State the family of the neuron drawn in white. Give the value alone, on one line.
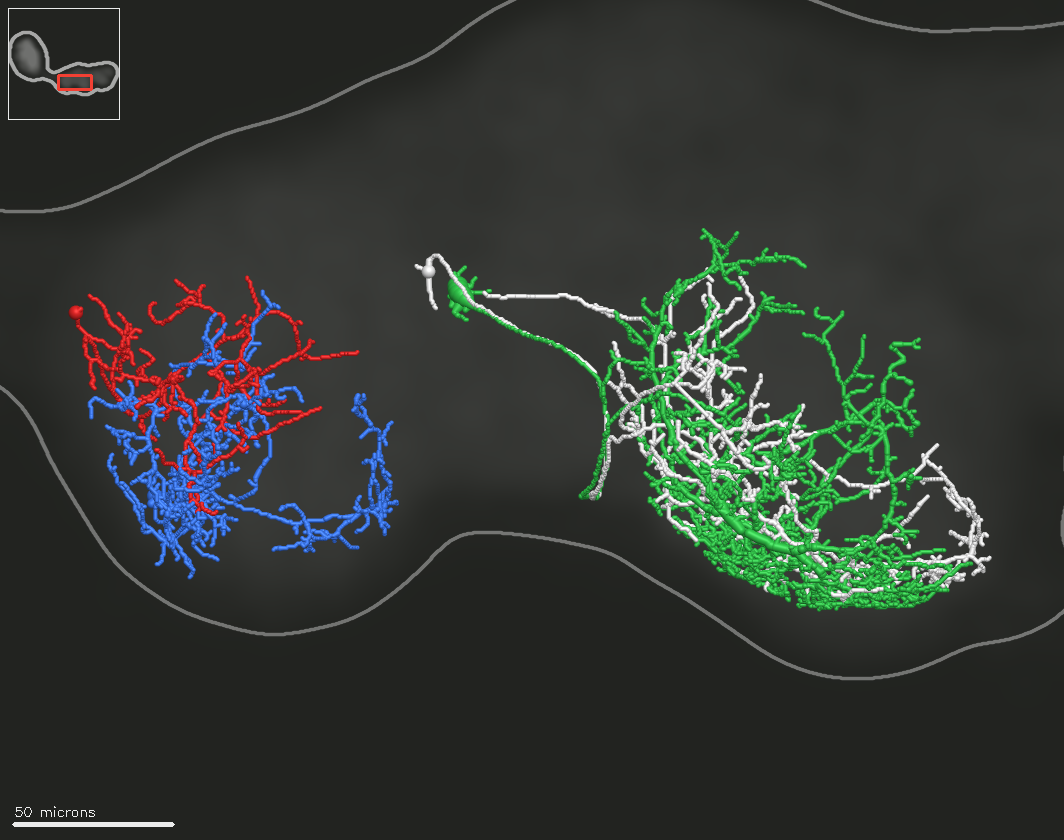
hemilineage 01A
